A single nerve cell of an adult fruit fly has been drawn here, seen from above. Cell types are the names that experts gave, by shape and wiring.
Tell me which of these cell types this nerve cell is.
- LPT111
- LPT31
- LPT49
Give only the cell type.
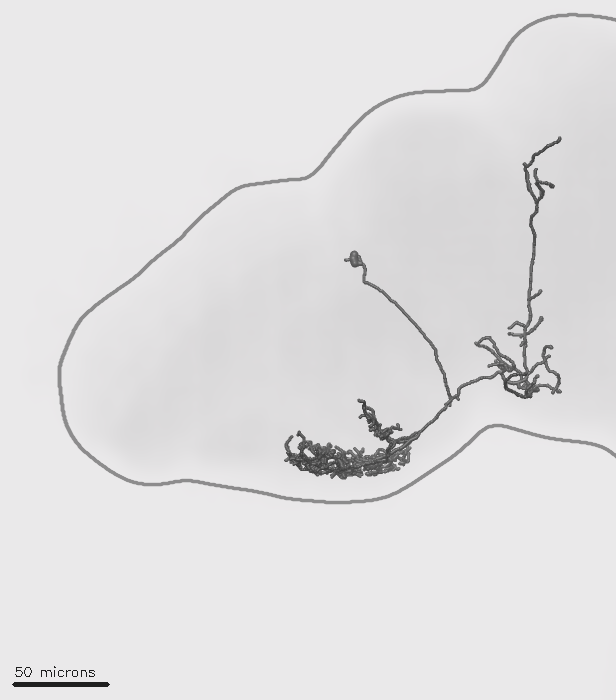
LPT31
